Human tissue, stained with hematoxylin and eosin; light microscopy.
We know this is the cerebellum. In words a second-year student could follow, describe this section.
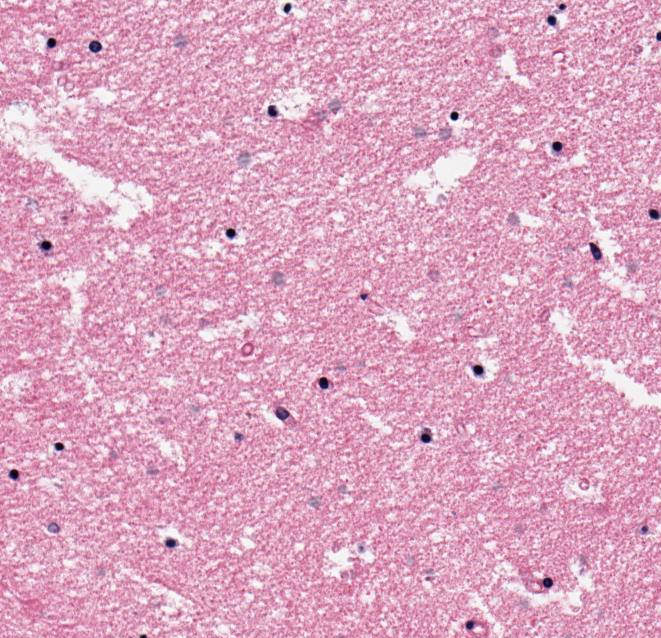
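Most conspicuous cells: small, round, densely dark-staining nuclei. Several sit within a clear perinuclear halo rather than visible pink cytoplasm. Distribution: sparse, scattered singly across the field, not clustered. Background: faint pale blue-grey nuclei scattered between the dark nuclei.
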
